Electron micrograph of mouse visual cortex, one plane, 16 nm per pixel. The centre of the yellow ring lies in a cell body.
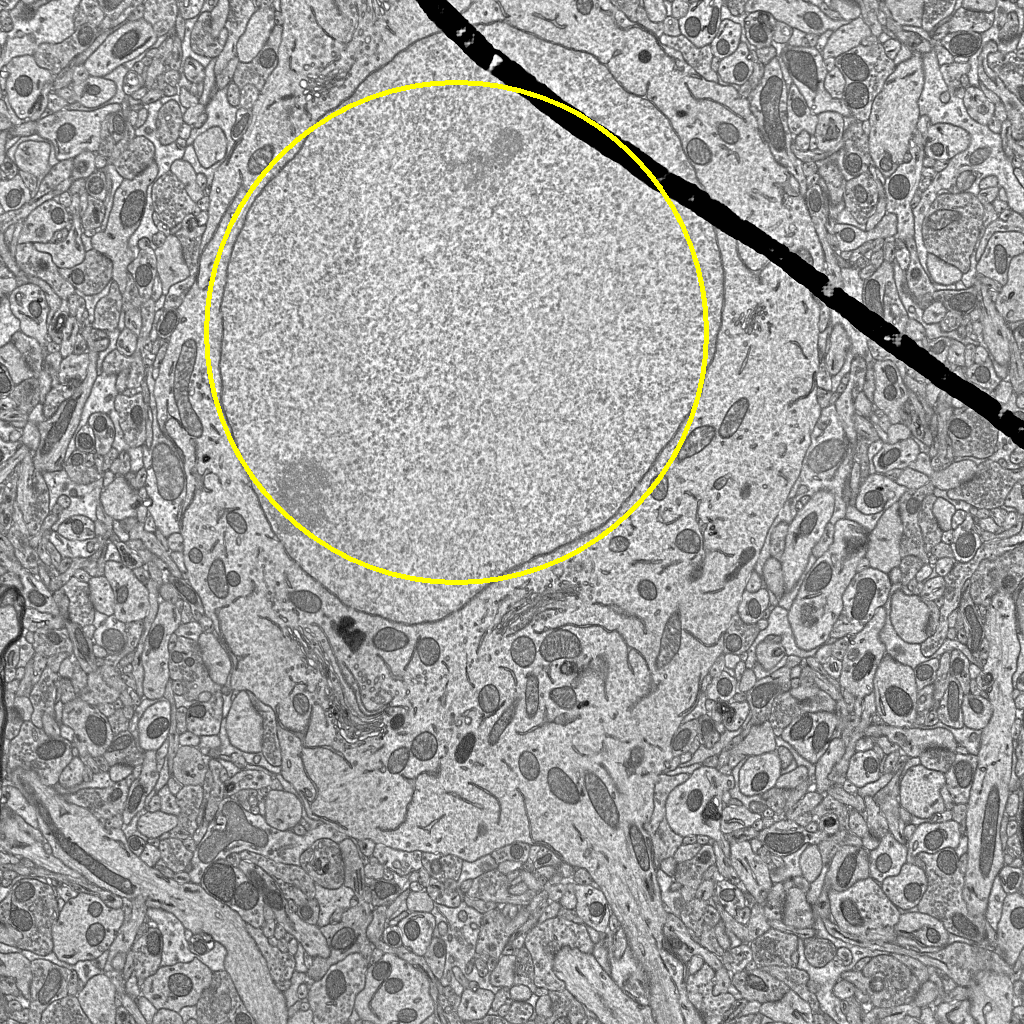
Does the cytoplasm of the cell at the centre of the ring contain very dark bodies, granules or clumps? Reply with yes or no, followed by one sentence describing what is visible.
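Yes. A few dark dense bodies lie in the cytoplasm just below and left of the nucleus.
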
